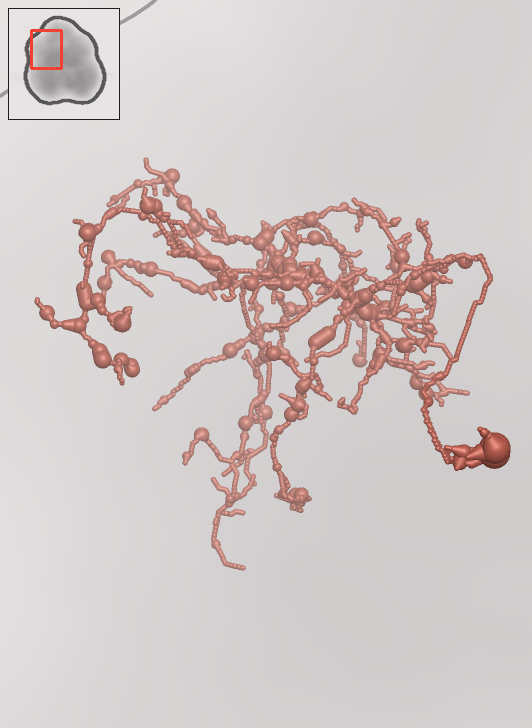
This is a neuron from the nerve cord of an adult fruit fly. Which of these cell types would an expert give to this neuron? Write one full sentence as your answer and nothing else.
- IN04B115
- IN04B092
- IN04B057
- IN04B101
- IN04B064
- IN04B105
This neuron is included in the cell type IN04B105.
